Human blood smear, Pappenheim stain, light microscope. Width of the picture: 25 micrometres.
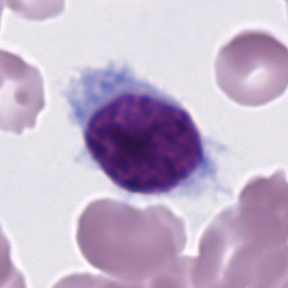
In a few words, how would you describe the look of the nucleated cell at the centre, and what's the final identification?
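Margin ragged, carrying many fine hair-like projections. Cytoplasm broadest on the upper-left side of the nucleus. Neither granules nor vacuoles seen in the cytoplasm. Cell: hairy cell.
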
